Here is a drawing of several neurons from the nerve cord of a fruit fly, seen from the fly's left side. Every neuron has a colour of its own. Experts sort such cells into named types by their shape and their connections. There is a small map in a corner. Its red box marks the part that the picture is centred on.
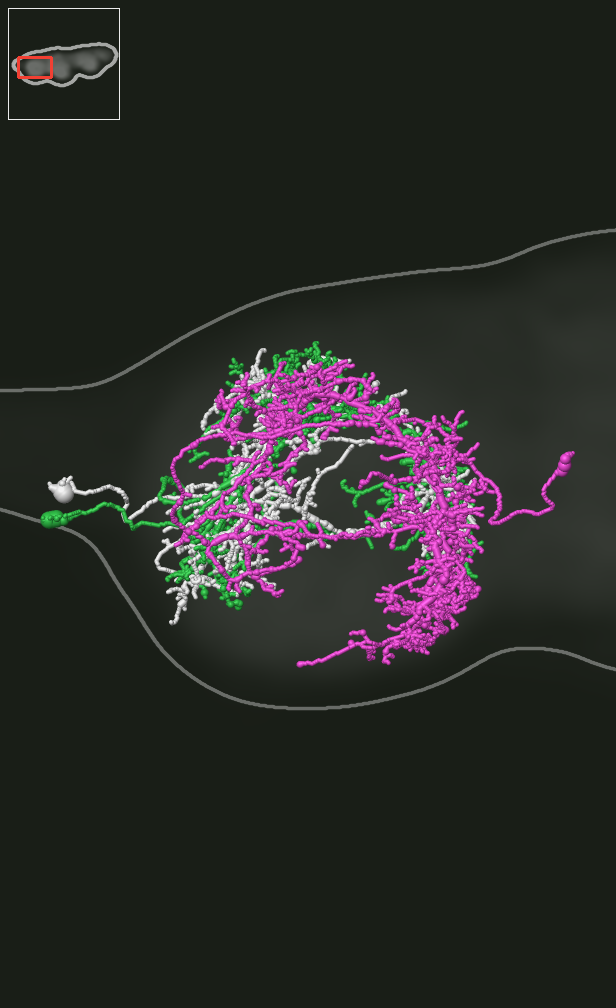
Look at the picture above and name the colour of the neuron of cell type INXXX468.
green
